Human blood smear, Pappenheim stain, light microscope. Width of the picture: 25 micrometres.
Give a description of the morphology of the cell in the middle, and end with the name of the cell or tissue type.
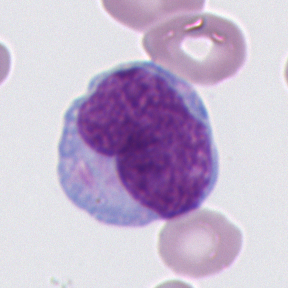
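The cell is roughly round, with a slightly uneven edge, and measures about 14 micrometres across. Its nucleus lies toward the right, so the cytoplasm is broadest on the left. The nucleus fills about 60% of the cell's area. The chromatin is fine and lacy rather than coarsely clumped. The cytoplasm is pale grey-blue. This is an atypical promyelocyte.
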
